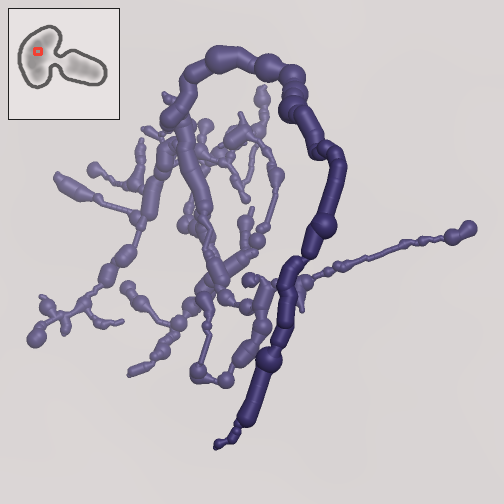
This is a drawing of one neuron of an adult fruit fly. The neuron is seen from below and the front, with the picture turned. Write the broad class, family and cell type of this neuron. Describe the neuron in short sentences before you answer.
It is in the brain and does not reach the nerve cord. The drawing shows no cell body. Its broad class is sensory neuron entering the brain. Its family is called class mechanosensory. Its cell type is aPhM2b.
